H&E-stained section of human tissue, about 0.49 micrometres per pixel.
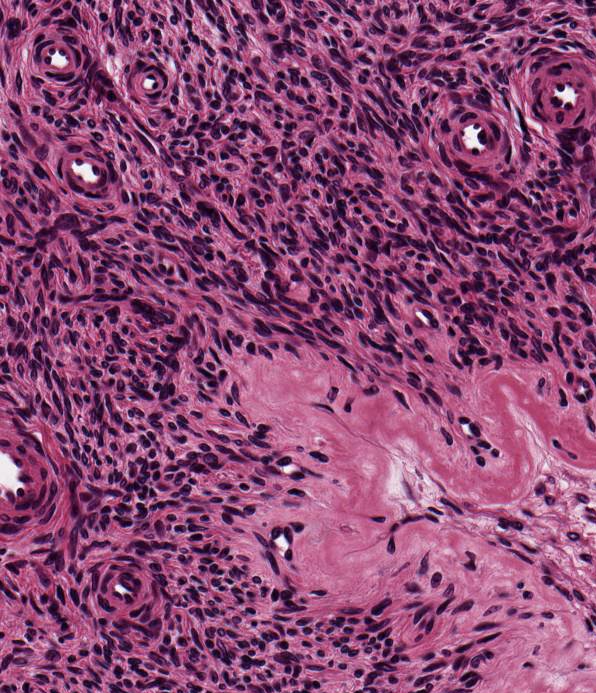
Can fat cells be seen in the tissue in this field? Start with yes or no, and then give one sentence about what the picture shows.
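No. No fat cells are seen in the field.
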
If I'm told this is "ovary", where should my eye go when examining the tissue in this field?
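Tissue: ovary.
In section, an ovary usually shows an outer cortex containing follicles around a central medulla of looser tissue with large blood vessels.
Vessels seen: whorled, in the upper left, upper right and lower left. Bulk of field: densely cellular sheet of oval to spindle cells; nuclei dark-staining, oval to spindle; cytoplasm scant. Lower right: paler, sparsely cellular zone of homogeneous pale pink collagen, wavy edge, only scattered nuclei.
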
